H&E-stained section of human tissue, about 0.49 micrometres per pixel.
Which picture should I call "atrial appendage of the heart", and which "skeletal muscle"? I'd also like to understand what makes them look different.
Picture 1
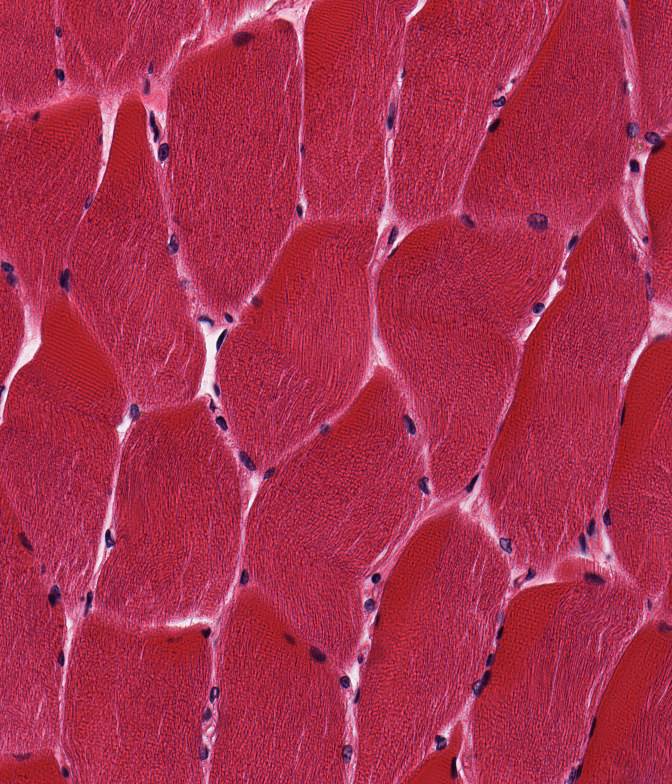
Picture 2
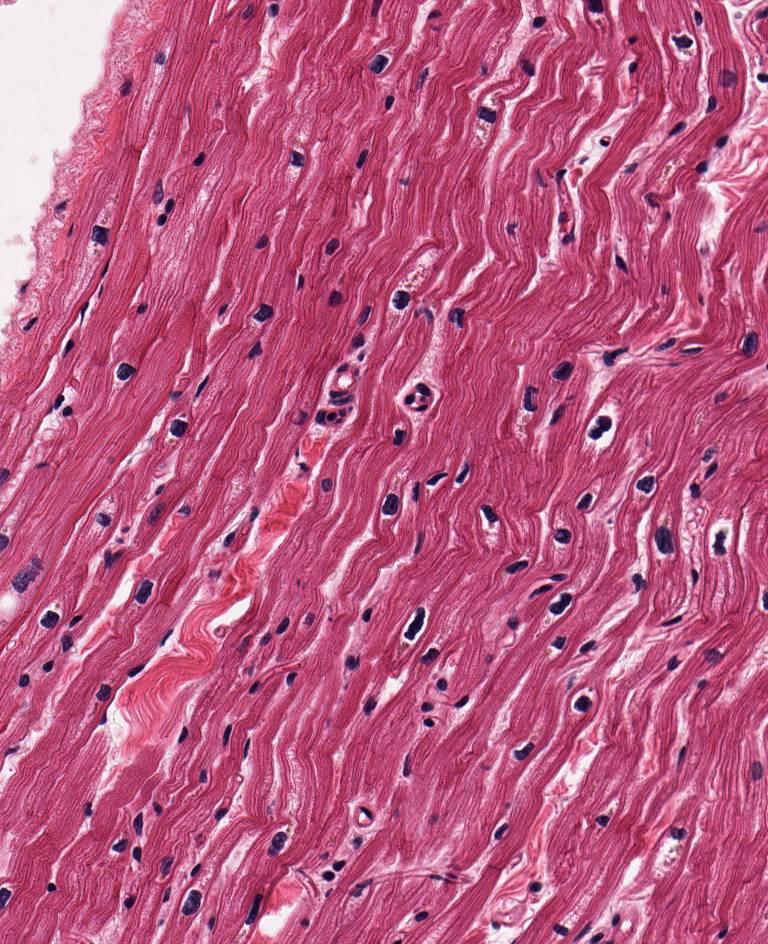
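Skeletal muscle is what I see in picture 1, and picture 2 is the atrial appendage of the heart. In picture 1, I notice the fibre nuclei sit at the edges of the fibres rather than in their centres, and they are small, dark blue and flattened or oval. The fibres there look broadly similar in size, and I see no clusters of small angular fibres. Between them run only thin pale strands of endomysium. Turning to picture 2, long muscle fibres fill the field, running in parallel from the lower left toward the upper right, and they follow a wavy course along their length rather than a straight one. Here the nuclei are oval and lie centrally within the fibres. Several of them have a pale clear zone at their ends, and in it I can make out fine golden-brown granules.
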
